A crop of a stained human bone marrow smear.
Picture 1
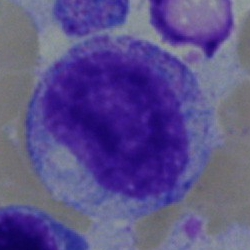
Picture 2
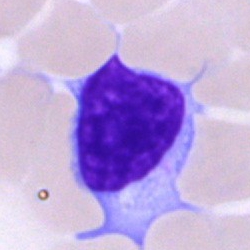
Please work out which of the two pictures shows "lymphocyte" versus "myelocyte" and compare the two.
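Let's start with the names: the myelocyte is in picture 1, and the lymphocyte is in picture 2. Look first at the edge of each cell: the myelocyte has a round, smooth outline, while the lymphocyte's outline is irregular, moulded between the red cells that press against it on every side. Now find the nucleus in the myelocyte; it sits off-centre toward the upper right, so a wider band of cytoplasm is left at the lower left. Right against the nucleus, at its lower left, you can see a paler, clearer zone of cytoplasm. Compare the chromatin next: in the myelocyte it is dark purple and dense with patchy lighter areas, and in the lymphocyte it is deep purple and clumped, with paler patches between the clumps.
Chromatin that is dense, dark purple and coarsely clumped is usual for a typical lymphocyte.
The lymphocyte's cytoplasm is pale blue, and you won't find any granules in it.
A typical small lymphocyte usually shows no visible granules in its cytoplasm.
Don't let the parts of other cells at the top edge and bottom-left corner of picture 1 distract you, nor the small brown refractile dot in the background to the lower left of the lymphocyte.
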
